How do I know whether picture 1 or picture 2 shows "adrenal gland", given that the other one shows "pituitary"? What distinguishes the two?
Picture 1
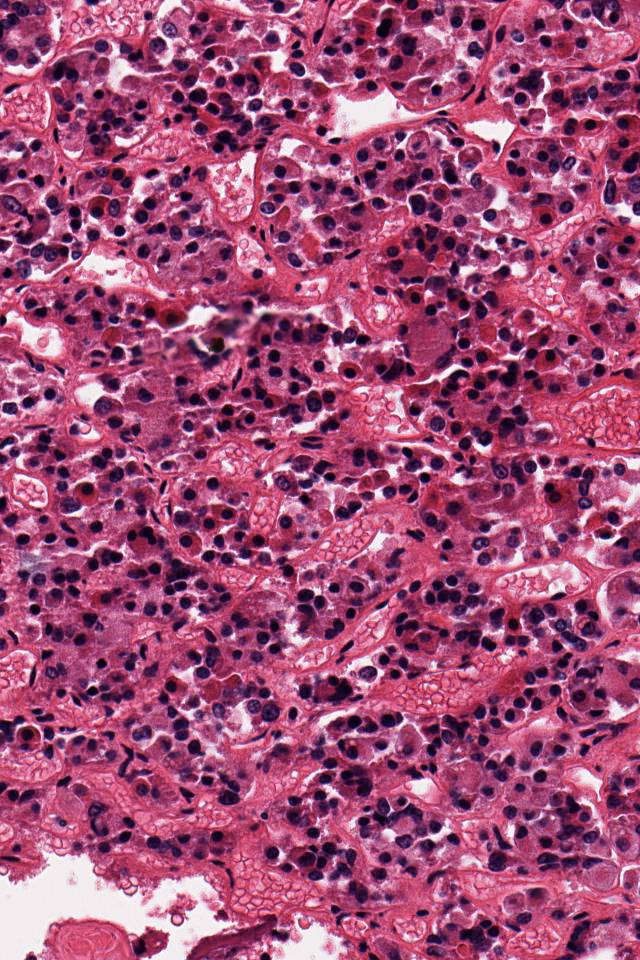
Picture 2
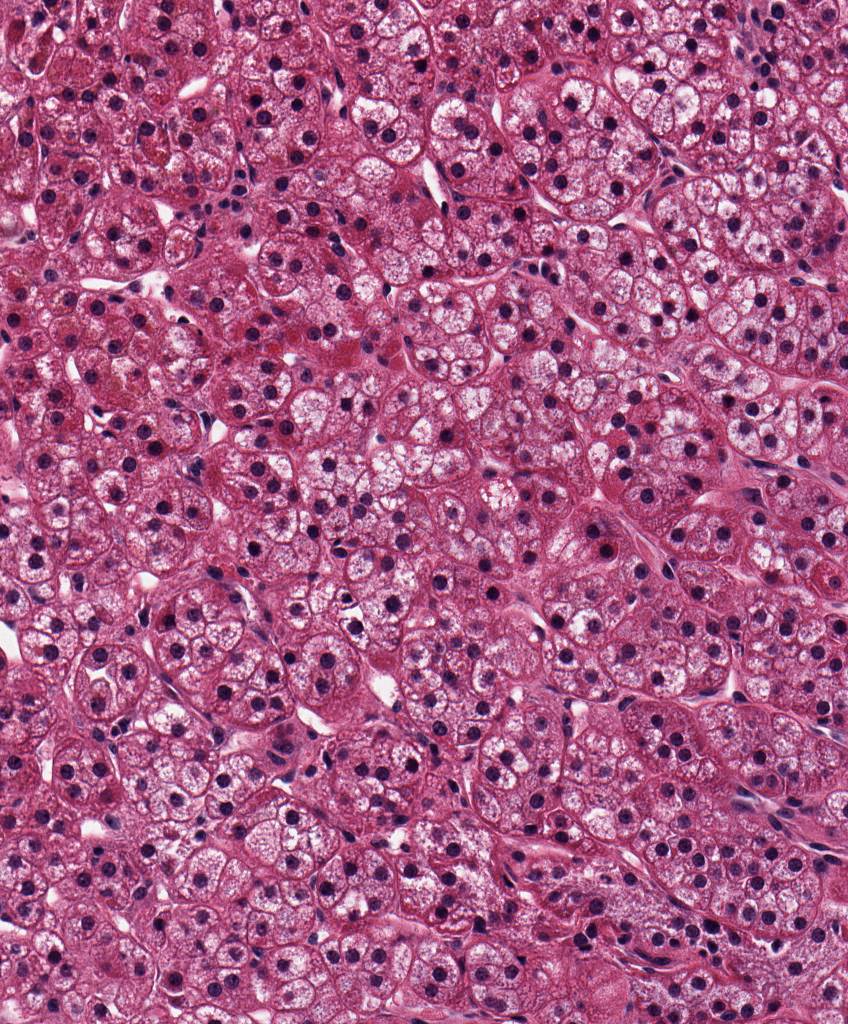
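Picture 2 shows the adrenal gland and picture 1 the pituitary. Both consist of nests and cords within thin pink septa: crowded in picture 1, small, rounded and packed in picture 2. Many pale pink channels with a fine honeycomb of small round outlines lie between the nests of picture 1, while the delicate septa of picture 2 carry flattened, elongated dark nuclei lining thin slit-like spaces. In picture 1 most cells have a small, round, darkly stained nucleus, and scattered cells with deep red cytoplasm stand out against paler pink-purple neighbours. Within each nest of picture 2, thin pink lines mark distinct cell borders, and toward the left and upper left more cells have compact, deeper pink cytoplasm with fewer vacuoles.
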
